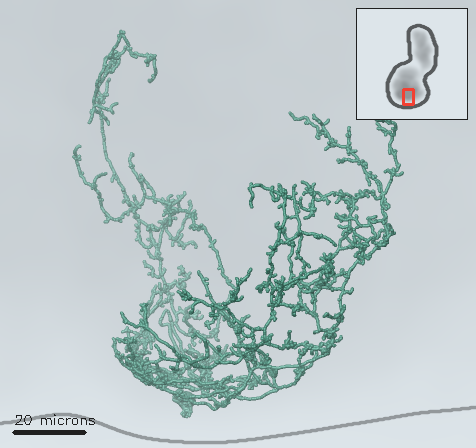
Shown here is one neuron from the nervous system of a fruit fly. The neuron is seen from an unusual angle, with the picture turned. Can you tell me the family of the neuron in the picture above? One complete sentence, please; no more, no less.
The neuron is sorted into family hemilineage VLPa1_lateral.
